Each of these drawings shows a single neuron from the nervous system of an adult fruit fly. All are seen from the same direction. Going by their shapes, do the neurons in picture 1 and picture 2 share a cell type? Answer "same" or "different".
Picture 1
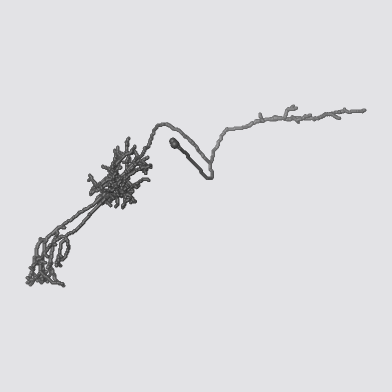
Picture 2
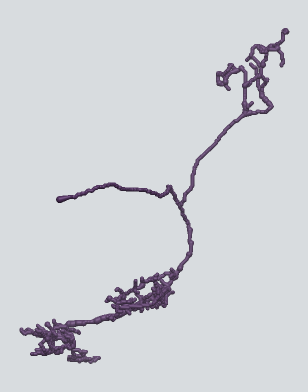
different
